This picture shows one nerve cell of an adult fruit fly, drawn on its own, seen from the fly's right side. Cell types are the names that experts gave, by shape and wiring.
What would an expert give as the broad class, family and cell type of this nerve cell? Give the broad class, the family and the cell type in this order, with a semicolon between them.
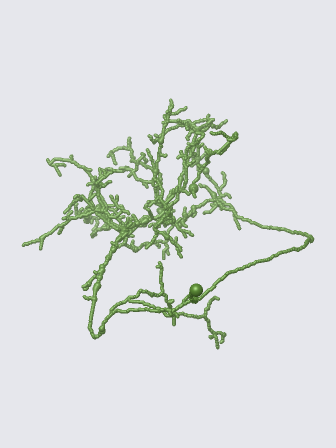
central-brain intrinsic neuron; hemilineage SLPav1_medial; CL104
